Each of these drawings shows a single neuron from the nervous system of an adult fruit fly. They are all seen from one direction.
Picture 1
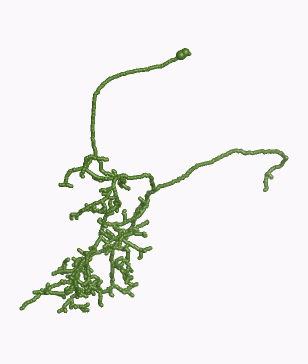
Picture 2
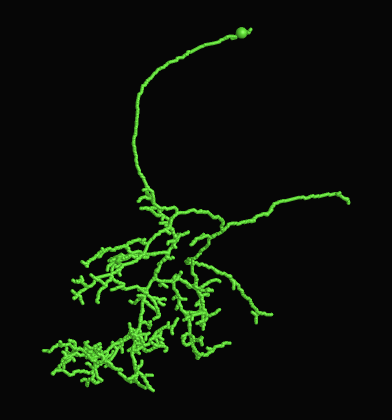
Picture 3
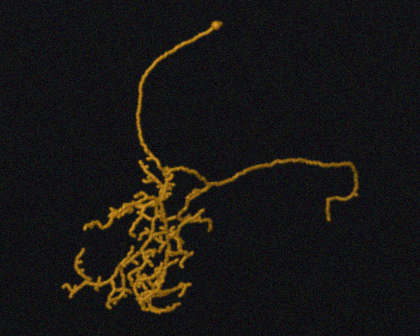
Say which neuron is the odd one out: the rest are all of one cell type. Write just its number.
2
